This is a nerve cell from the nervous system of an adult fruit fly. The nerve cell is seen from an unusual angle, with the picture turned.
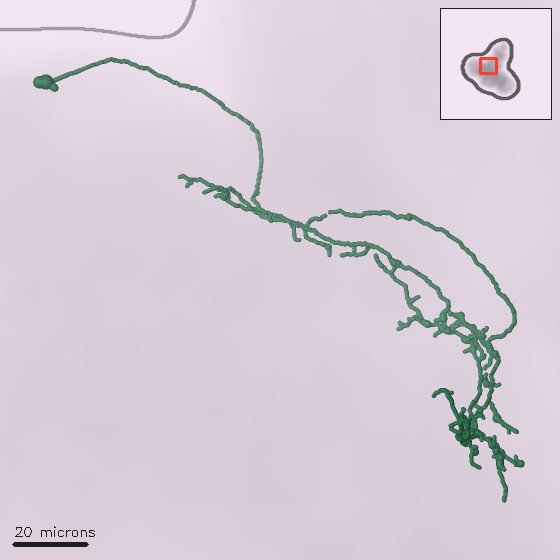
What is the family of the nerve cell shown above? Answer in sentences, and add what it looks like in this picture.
The family is hemilineage SLPpl1. This is a central-brain intrinsic neuron. The cell body is at the upper left of the picture. By the scale bar it is about 130 microns wide in this view. Dozens of branch ends can be seen.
